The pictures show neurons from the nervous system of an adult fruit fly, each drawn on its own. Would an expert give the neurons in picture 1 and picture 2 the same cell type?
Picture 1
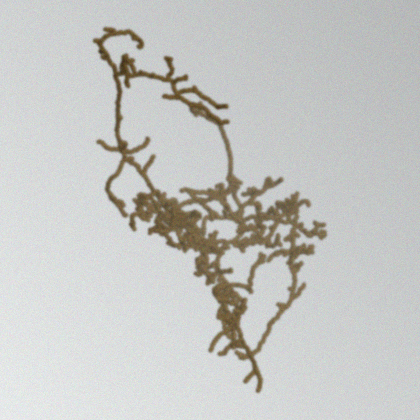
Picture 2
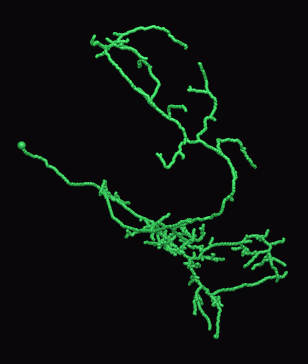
no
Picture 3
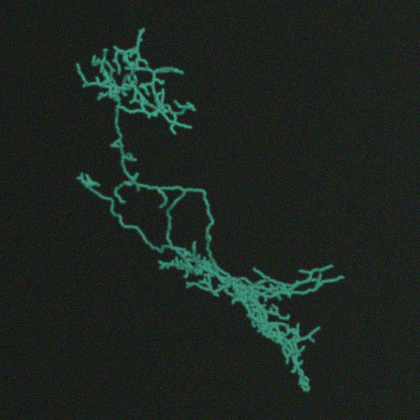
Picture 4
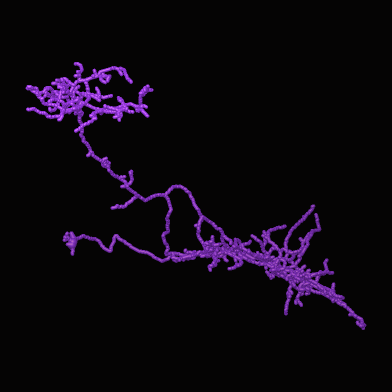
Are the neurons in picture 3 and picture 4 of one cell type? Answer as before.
yes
